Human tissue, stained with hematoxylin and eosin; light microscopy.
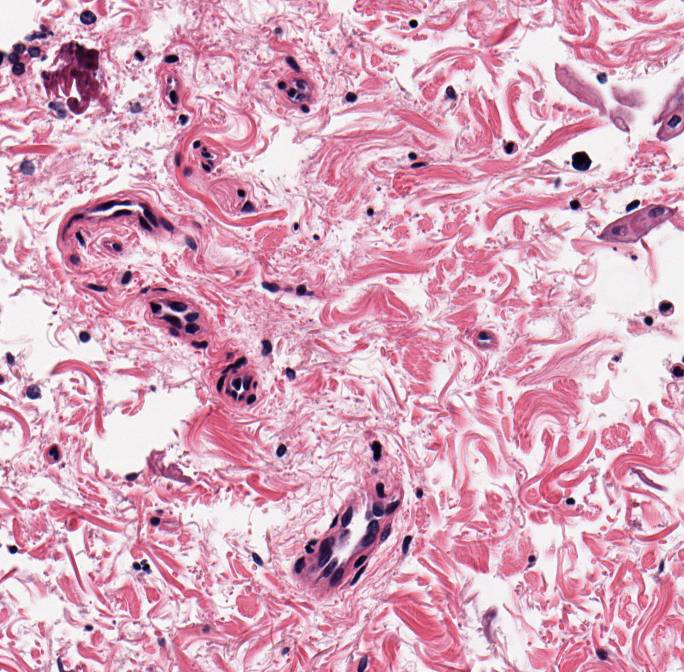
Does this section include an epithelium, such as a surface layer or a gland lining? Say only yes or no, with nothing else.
No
